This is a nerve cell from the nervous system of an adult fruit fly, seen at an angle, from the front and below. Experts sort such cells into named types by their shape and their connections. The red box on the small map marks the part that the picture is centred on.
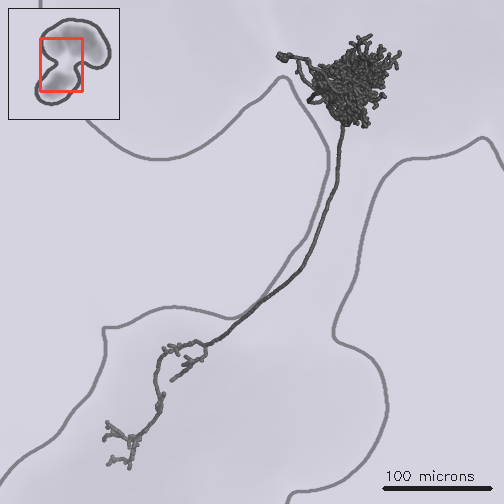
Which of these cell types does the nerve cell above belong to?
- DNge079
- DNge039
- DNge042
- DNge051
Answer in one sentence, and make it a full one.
Under cell type classification, the nerve cell is DNge042.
